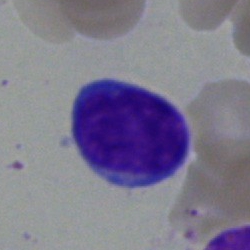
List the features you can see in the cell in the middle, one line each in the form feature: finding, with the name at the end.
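Outline: smooth, oval
Cytoplasm: thin crescent, mainly along the lower edge
Chromatin: deep purple-blue, faint lighter mottling
Granules: none seen in the cytoplasm
Name: lymphocyte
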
